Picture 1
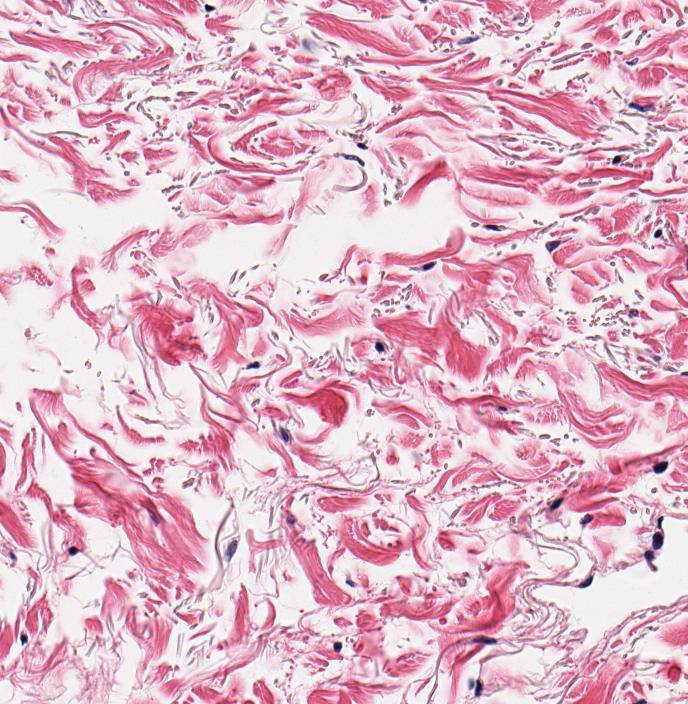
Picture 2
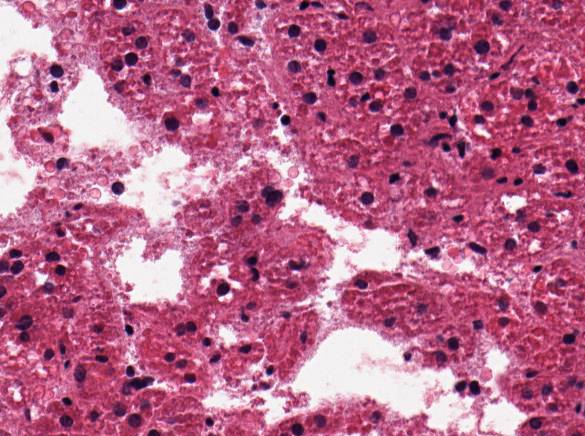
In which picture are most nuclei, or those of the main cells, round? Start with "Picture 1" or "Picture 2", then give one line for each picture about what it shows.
Picture 2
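In picture 1: The scattered fibroblast nuclei are small, dark and spindle-shaped.
In picture 2: The nuclei of the main cells are round and dark and sit near the centre of each cell.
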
